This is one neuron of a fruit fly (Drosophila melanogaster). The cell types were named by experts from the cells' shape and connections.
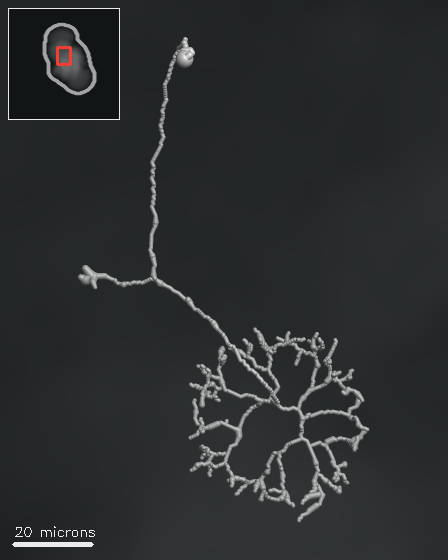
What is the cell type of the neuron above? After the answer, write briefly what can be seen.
Its cell type is ER2_b. It is a central-brain intrinsic neuron. Its cell body lies at the top of the picture. From top to bottom in the picture it spans about 120 microns. The picture shows dozens of branch ends.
